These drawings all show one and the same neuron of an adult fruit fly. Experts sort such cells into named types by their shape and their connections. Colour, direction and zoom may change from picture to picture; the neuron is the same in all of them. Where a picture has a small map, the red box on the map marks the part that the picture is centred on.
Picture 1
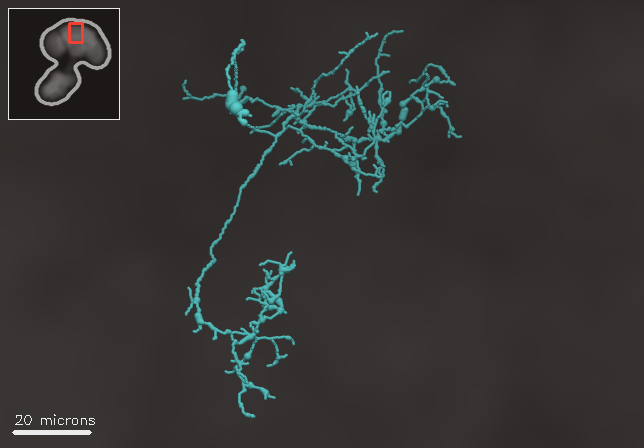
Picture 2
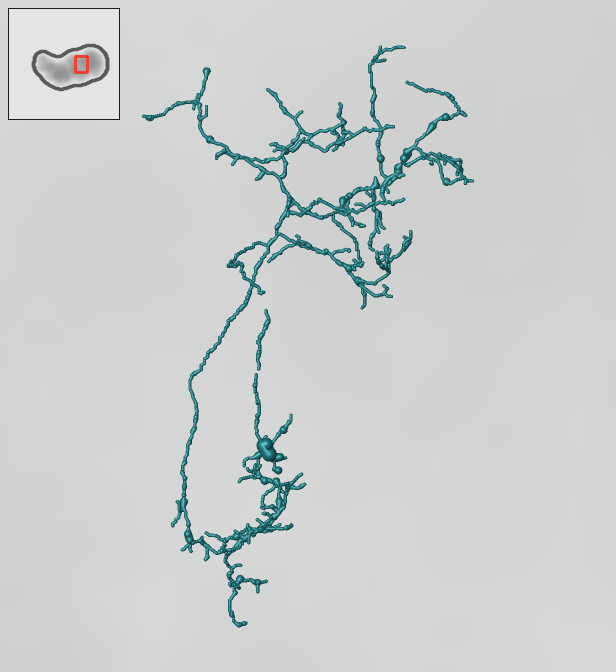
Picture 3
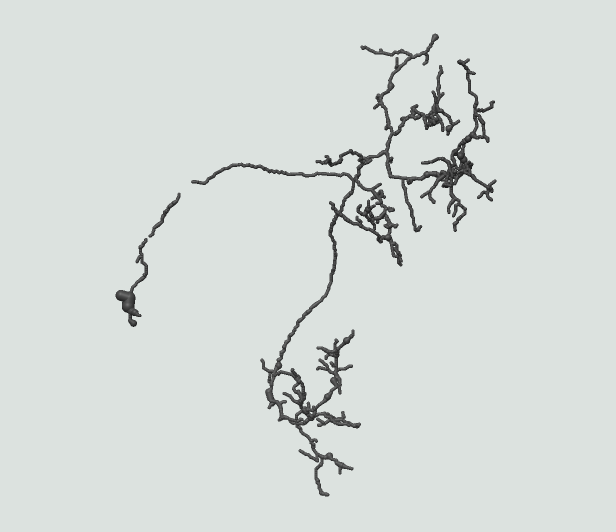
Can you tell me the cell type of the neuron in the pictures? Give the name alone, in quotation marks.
"CB2846"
